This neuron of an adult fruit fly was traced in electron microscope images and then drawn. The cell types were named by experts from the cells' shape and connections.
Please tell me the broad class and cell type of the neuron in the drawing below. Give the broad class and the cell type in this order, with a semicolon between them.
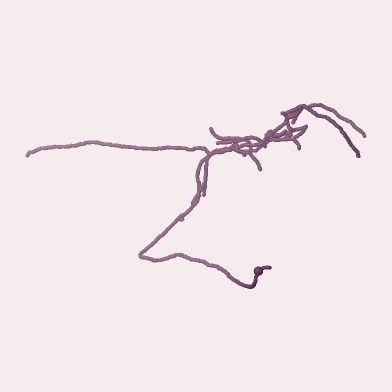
sensory neuron entering the nerve cord; SNxx32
